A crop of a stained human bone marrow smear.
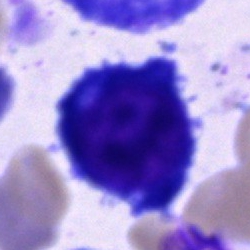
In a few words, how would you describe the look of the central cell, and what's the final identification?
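An intense, deep blue stain runs through the whole cell, so the nucleus is hard to separate from the cytoplasm. The outline is irregular and bumpy rather than smoothly round, studded with small knob-like projections, clearest along the right side. This is a proerythroblast.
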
